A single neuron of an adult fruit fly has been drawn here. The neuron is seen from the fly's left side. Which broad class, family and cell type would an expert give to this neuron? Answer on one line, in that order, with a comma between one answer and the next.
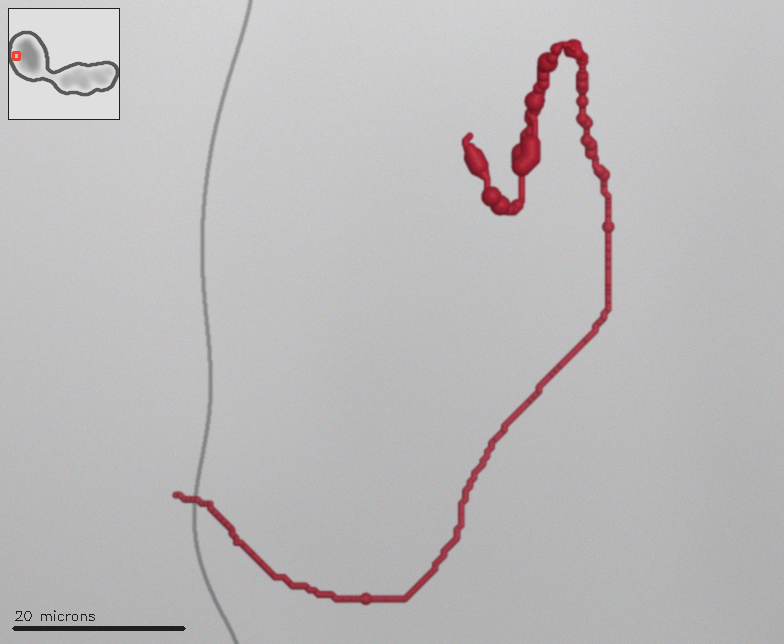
sensory neuron entering the brain, class olfactory, ORN_DL4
